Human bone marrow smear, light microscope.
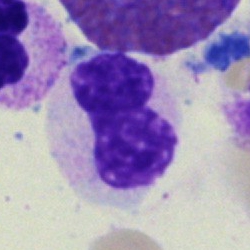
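Band neutrophil at the centre of a stained human bone marrow smear. The lower lobe of its nucleus is larger than the upper lobe. The chromatin is dense and dark purple, scattered with small pale spots, and no distinct nucleoli are visible. The cytoplasm lacks coarse granules.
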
